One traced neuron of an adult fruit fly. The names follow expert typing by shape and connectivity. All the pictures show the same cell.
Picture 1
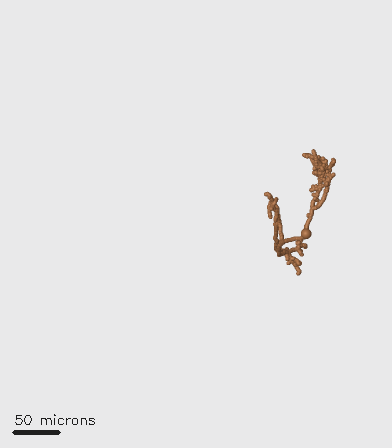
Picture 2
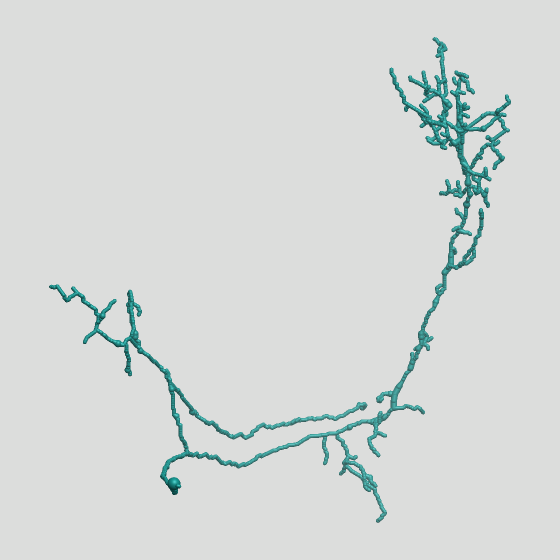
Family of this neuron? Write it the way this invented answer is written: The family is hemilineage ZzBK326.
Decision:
The family is hemilineage LALa1_posterior.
